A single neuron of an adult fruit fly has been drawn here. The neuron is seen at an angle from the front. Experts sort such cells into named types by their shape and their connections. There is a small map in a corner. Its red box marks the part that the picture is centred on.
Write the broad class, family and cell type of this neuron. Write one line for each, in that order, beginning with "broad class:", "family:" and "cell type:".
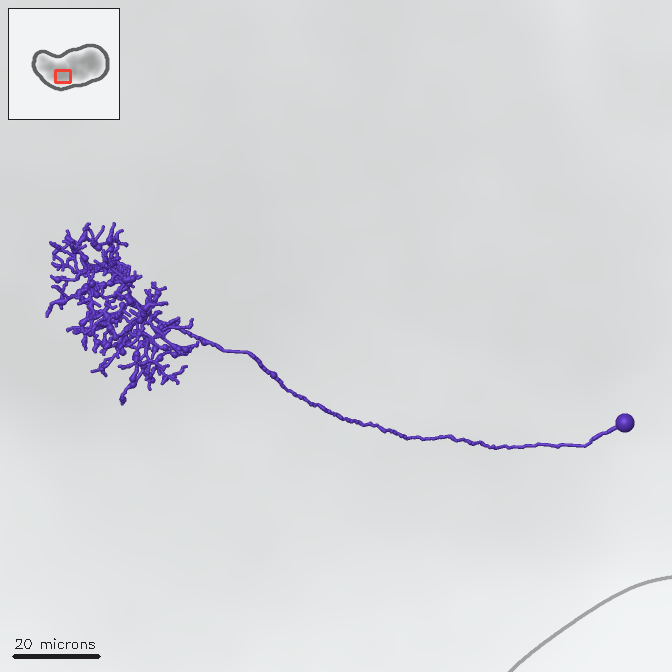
broad class: optic-lobe intrinsic neuron
family: Pm
cell type: Pm1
